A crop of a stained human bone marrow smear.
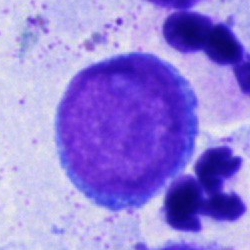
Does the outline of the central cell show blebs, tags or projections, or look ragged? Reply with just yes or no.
No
